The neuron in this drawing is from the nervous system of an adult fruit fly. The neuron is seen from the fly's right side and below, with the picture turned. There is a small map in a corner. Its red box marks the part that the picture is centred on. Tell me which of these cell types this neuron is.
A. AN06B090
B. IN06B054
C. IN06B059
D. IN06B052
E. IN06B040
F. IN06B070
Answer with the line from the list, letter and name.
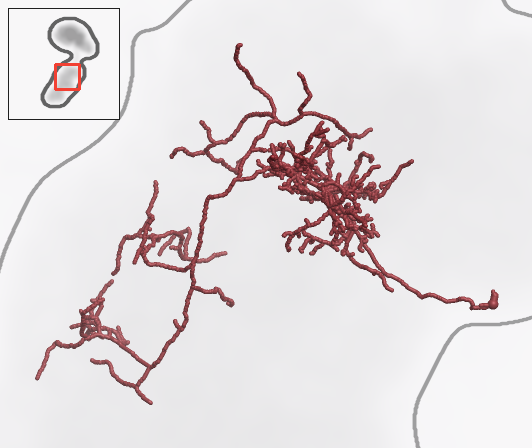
B. IN06B054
